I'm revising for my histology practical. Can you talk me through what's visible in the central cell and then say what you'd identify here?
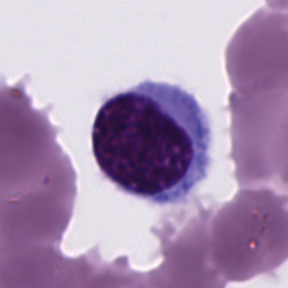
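The nucleus is oval, its contour smooth and unindented. Blue cytoplasm forms a crescent that is widest on the right side of the nucleus. The cytoplasm shows no distinct granules and contains no vacuoles. The cell is a hairy cell.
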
